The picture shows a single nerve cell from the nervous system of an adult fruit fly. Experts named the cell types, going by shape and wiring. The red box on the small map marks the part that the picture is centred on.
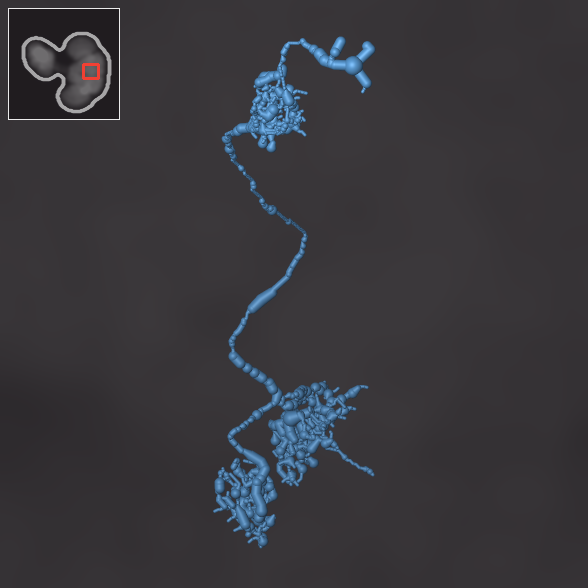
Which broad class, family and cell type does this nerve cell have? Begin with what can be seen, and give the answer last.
The cell body can be seen at the top of the picture. The picture shows dozens of branch ends. It is a central-brain intrinsic neuron. The name of its family is class CX. It is of cell type PEN_a(PEN1).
